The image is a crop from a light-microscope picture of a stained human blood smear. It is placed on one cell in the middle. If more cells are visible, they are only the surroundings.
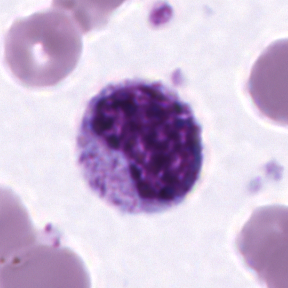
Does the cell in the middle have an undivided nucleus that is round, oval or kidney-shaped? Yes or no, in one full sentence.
Yes, the nucleus is one compact round, oval or kidney-shaped mass, not lobed or folded.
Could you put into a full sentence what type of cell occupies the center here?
In short, the cell at the center is a metamyelocyte.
